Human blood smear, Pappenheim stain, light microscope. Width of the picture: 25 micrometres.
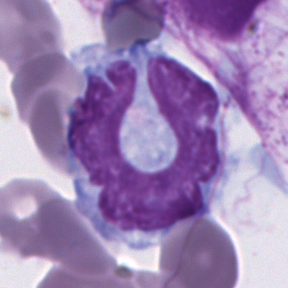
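Monocyte, central cell. Nuclear shape first: bent into a U that opens towards the top of the picture. Its outer edge is lumpy, with several small notches. Cytoplasm next: pale blue-grey, filling the space enclosed by the curve of the nucleus.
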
